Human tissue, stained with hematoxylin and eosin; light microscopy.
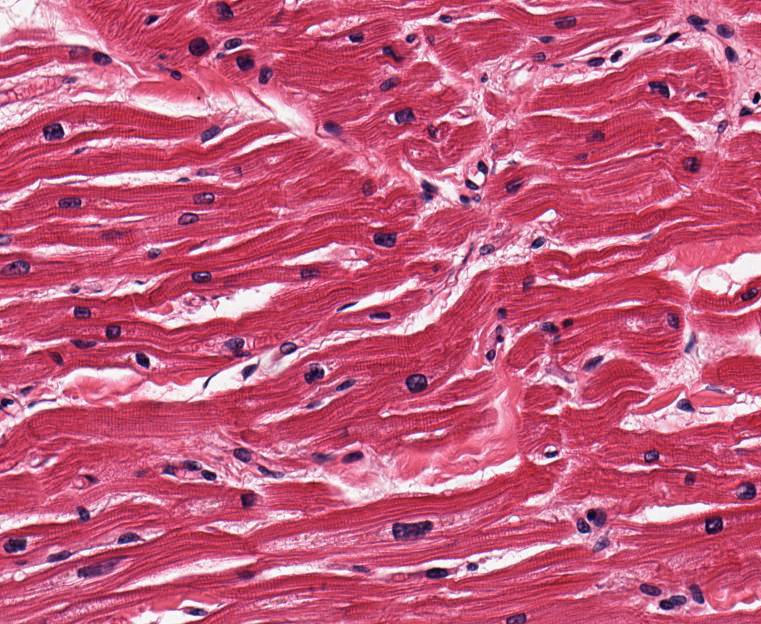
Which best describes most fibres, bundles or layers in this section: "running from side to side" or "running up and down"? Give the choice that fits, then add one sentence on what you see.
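Running from side to side. Across the left and lower parts of the field the muscle fibres run roughly horizontally, while in the upper right they change direction and run at varied angles.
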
